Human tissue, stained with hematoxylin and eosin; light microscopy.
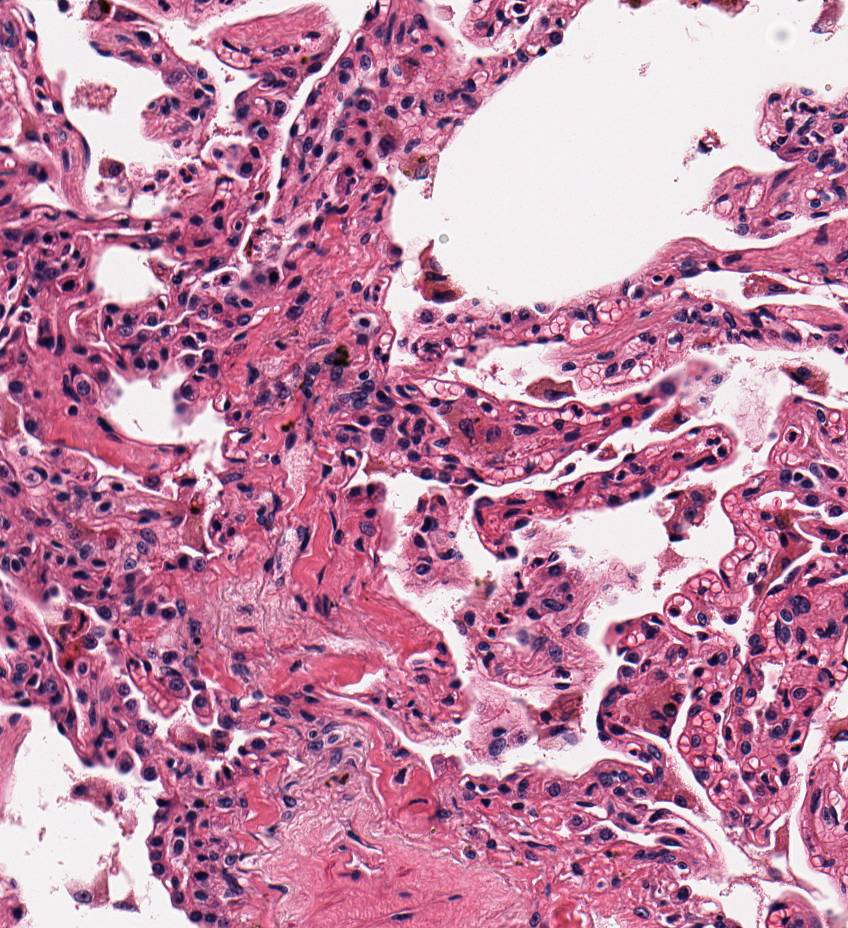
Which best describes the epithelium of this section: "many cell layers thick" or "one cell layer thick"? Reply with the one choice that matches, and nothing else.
One cell layer thick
